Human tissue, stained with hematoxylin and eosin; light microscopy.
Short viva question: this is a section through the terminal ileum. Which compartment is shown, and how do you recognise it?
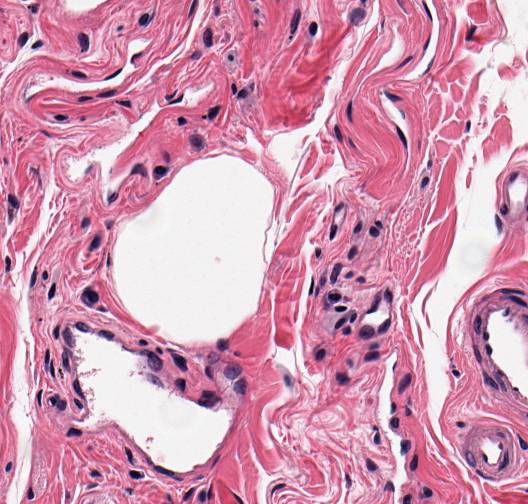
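The answer: dense connective tissue. Collagen bundles, many separated by empty white clefts, have mostly small, dark, elongated nuclei between them.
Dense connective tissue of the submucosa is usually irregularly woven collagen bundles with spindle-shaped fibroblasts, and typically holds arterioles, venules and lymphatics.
A large, rounded, empty lumen in the centre-left is lined by a thin wall with flattened nuclei.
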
